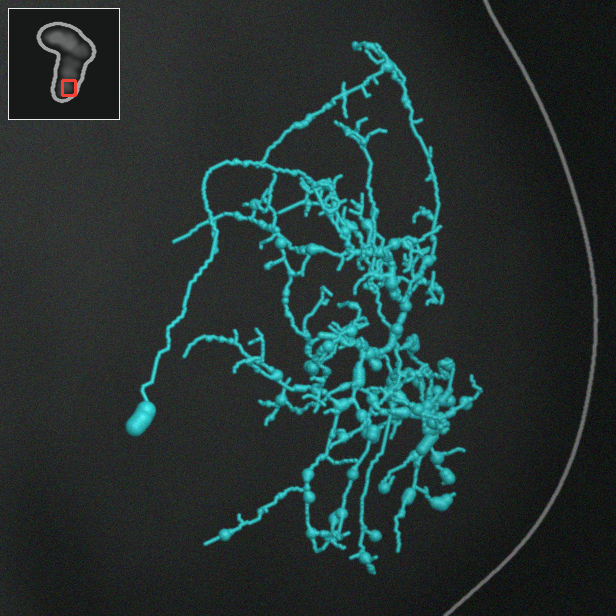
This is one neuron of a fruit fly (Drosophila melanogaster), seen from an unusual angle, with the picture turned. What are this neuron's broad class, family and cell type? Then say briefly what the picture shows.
It is a nerve-cord intrinsic neuron. Its family is hemilineage 13B. It is of cell type IN13B061. Dozens of branch ends can be seen. As drawn here it is taller than it is wide.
